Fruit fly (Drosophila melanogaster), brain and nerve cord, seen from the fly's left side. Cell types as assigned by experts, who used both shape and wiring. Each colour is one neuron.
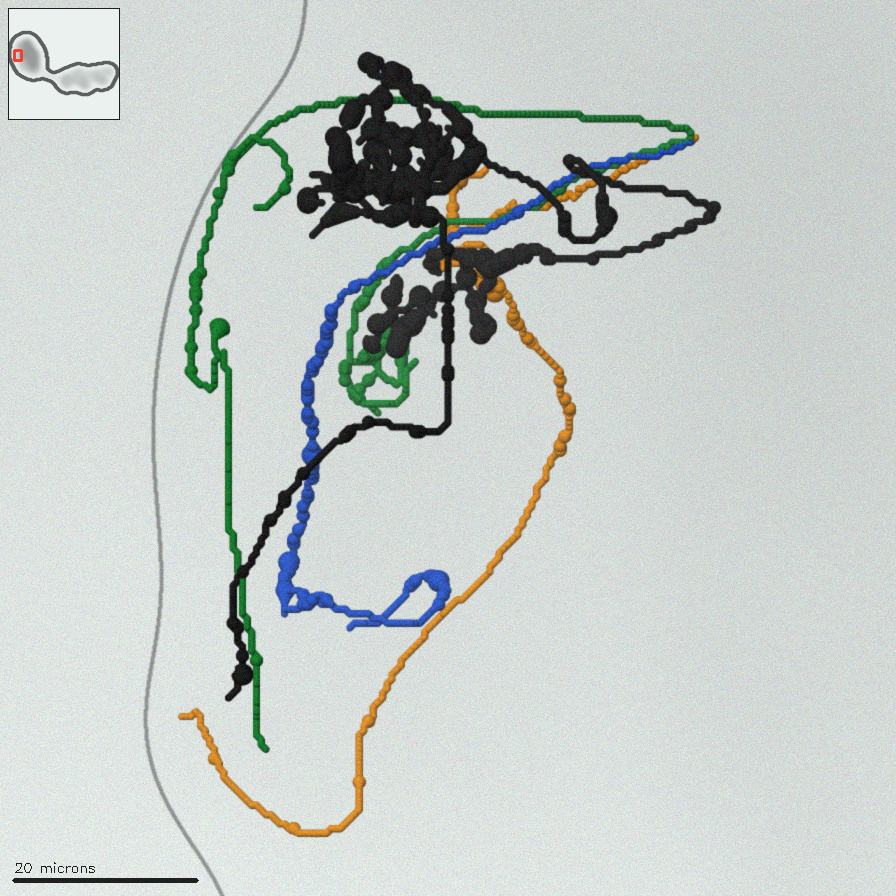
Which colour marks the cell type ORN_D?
black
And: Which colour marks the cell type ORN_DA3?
green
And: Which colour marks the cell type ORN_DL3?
orange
